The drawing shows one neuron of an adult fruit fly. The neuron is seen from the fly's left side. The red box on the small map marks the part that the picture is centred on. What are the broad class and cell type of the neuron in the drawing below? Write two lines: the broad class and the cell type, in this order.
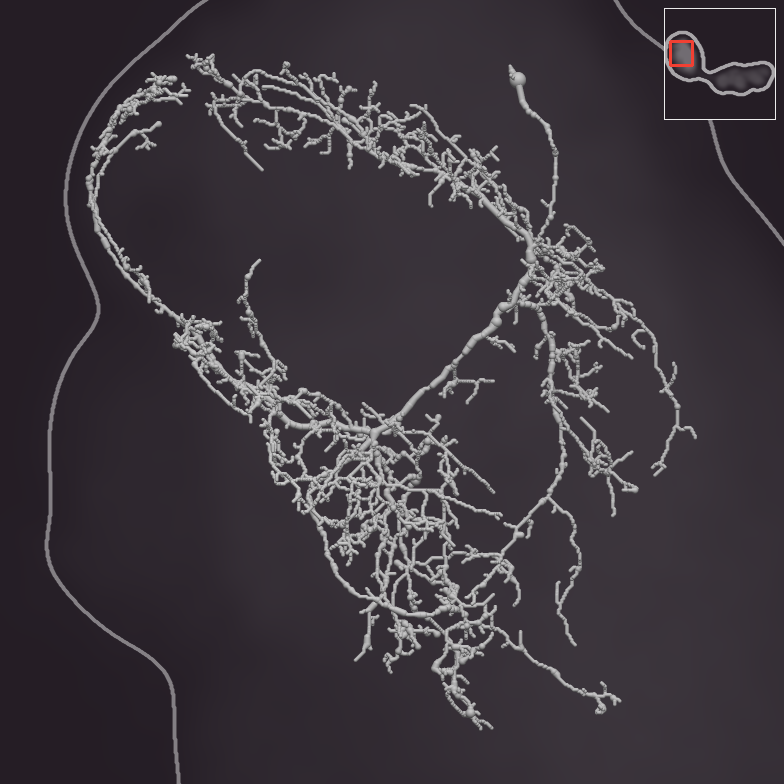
central-brain intrinsic neuron
SMP544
